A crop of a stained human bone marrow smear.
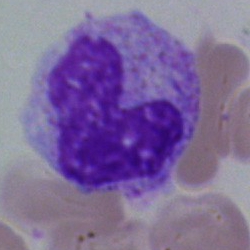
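Band neutrophil, the middle cell in a stained human bone marrow smear. Its outline is roughly round, with a few slightly angular edges. A deep notch cuts into the nucleus from the upper right. Chromatin is dark purple and coarsely clumped; cytoplasm is pale lilac-blue.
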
